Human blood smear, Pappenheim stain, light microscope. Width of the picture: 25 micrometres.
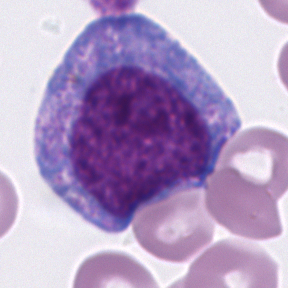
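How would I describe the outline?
Angular and polygonal, with fairly straight sides.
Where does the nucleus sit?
Toward the lower part, leaving a wider band of cytoplasm above.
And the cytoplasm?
Fine pink-purple granules are scattered through it.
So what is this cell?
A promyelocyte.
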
